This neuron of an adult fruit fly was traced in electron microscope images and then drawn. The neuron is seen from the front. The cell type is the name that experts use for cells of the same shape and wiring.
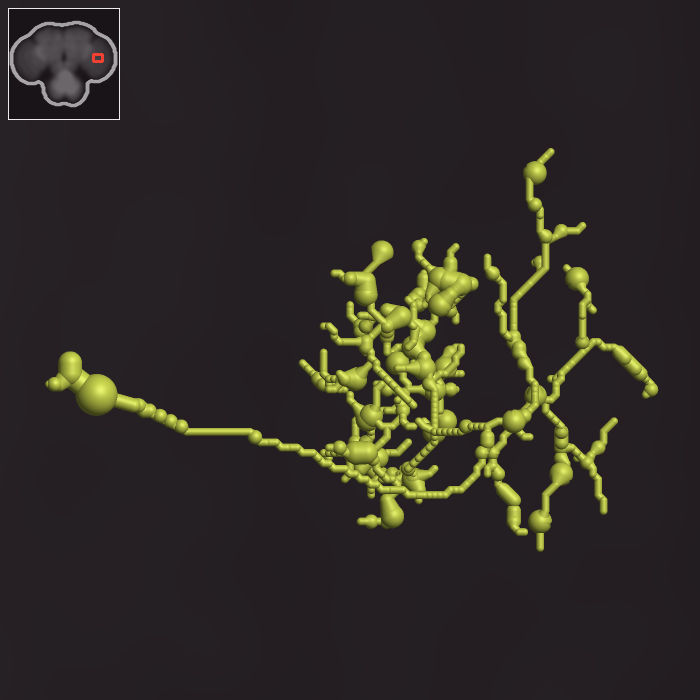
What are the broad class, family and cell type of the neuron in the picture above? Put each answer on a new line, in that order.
optic-lobe intrinsic neuron
Dm
Dm10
